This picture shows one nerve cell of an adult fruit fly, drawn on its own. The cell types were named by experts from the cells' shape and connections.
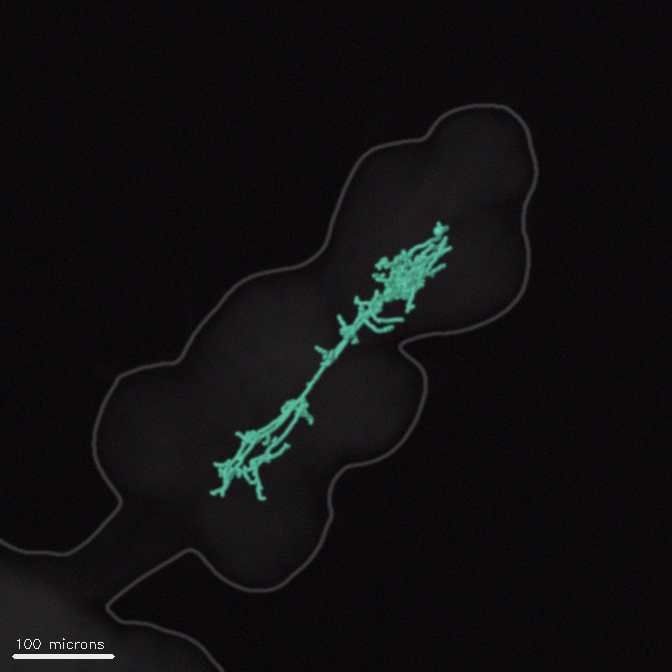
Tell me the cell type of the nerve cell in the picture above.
IN05B042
